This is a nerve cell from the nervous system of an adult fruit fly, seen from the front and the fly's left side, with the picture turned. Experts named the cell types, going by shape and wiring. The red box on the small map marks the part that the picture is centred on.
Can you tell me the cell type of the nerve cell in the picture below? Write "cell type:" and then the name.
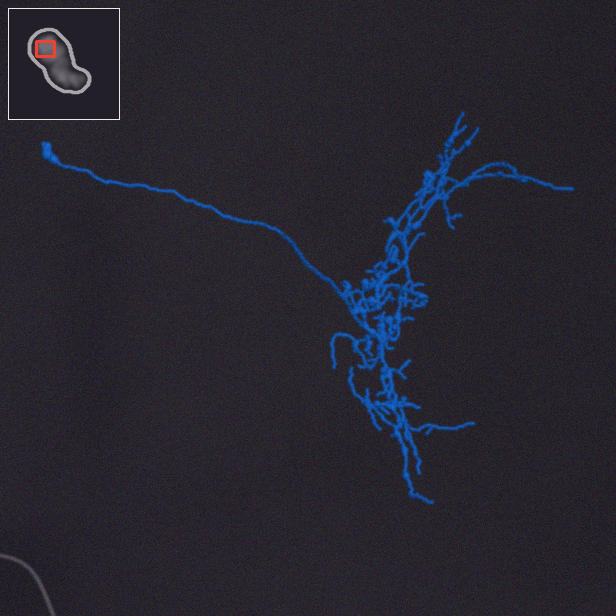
cell type: PLP025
